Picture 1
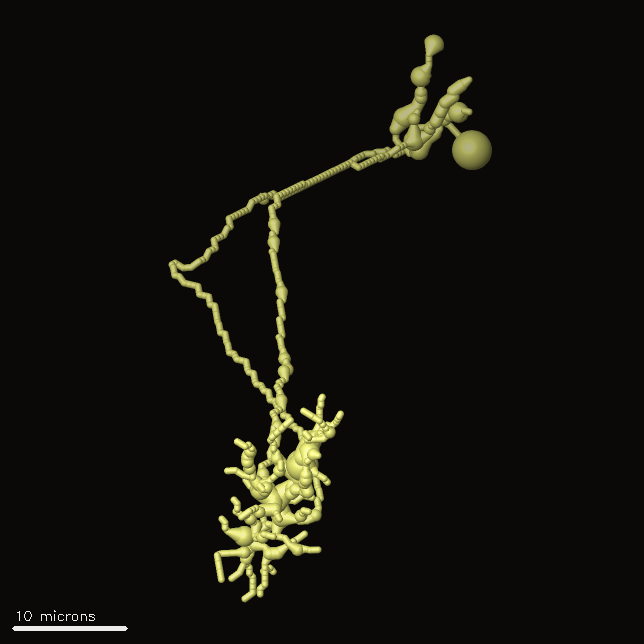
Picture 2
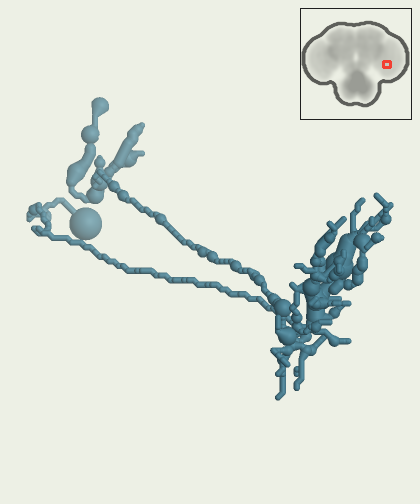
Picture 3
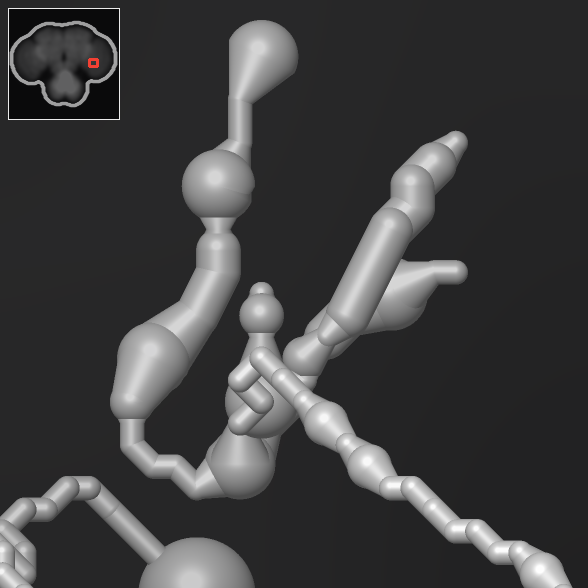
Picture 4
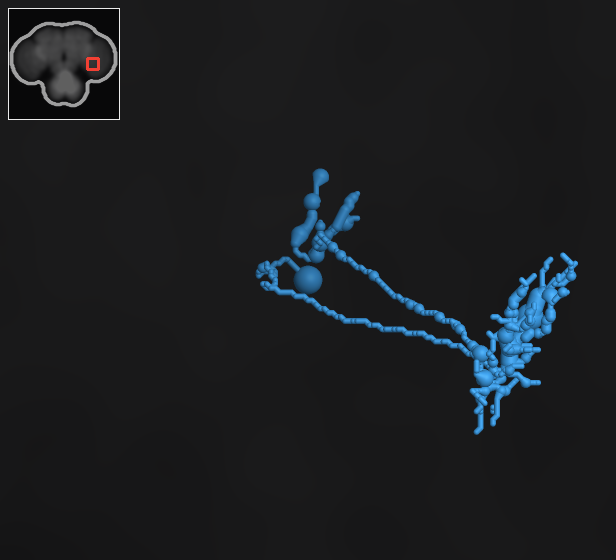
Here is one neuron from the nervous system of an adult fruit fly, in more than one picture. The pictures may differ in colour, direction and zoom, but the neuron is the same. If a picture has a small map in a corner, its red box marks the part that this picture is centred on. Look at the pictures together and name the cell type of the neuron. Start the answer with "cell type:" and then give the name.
cell type: T4d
